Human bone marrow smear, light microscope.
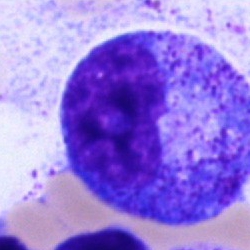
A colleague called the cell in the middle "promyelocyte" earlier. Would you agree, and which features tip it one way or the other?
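The nucleus lies off-centre toward the left as a single unsegmented mass, and pale lilac-blue cytoplasm shows between the numerous scattered purple granules.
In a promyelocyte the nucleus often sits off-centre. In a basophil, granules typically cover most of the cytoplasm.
So promyelocyte fits and basophil does not: here the cytoplasm, taking up roughly the right half of the cell, stays visible between the granules.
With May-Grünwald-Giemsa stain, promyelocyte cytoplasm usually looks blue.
The cell's outline is round and smooth.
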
